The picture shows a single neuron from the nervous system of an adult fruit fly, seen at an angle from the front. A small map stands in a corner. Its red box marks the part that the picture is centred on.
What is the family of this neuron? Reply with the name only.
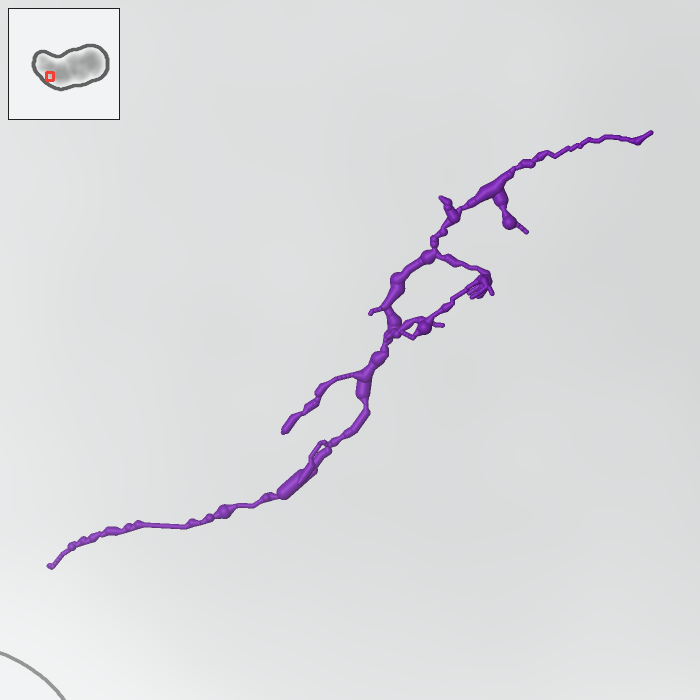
class mechanosensory tactile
